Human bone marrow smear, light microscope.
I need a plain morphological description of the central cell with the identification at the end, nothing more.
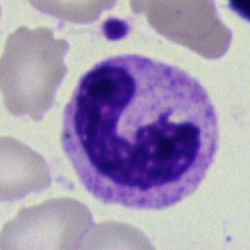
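Start with the outline, which is round and smooth. The nucleus curves into a C or horseshoe shape. Its hollow opens toward the upper right of the cell. The chromatin is dark purple and coarsely clumped. We call this cell a band neutrophil.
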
